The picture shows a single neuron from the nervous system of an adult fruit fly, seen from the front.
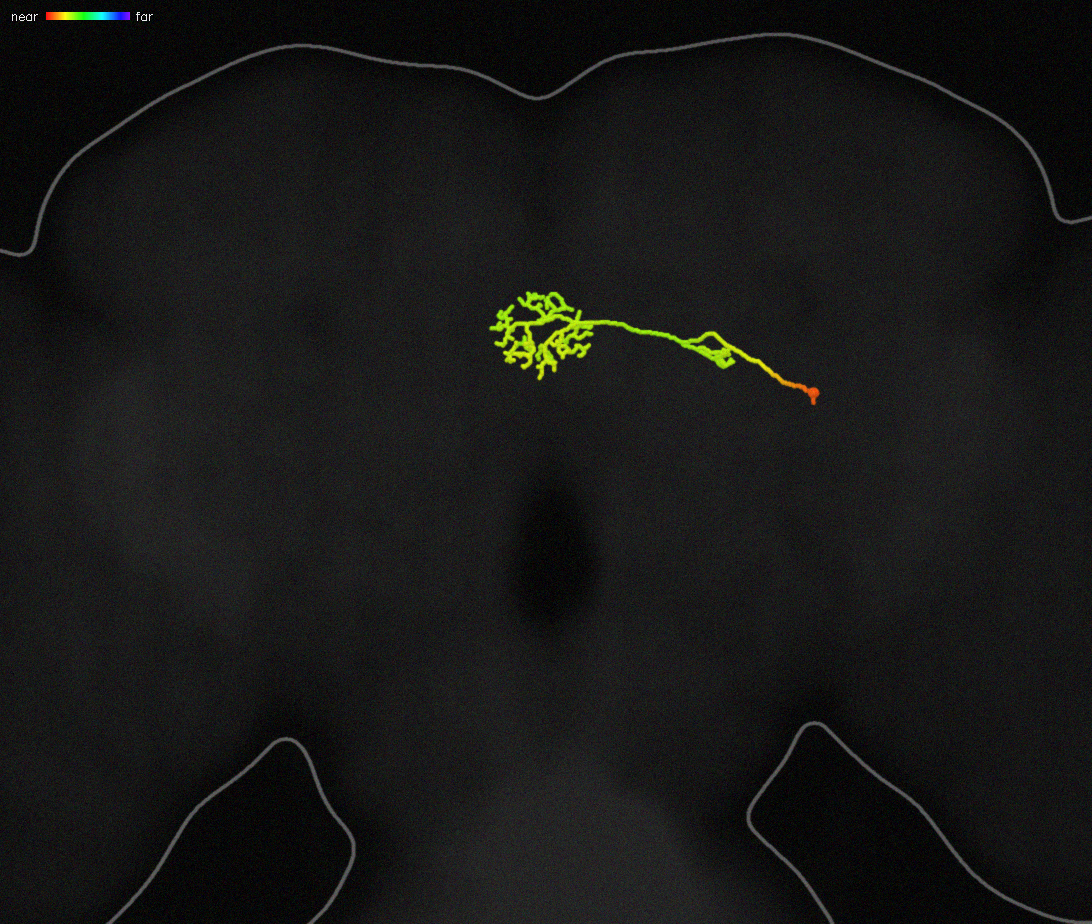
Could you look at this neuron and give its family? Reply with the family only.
hemilineage EBa1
